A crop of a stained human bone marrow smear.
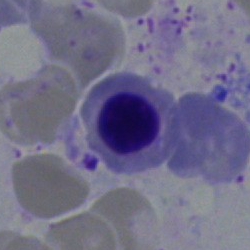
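Erythroblast. A rim of pale greyish-lilac cytoplasm surrounds the nucleus on all sides, and no granules are seen in it. No nucleoli are visible in the nucleus.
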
